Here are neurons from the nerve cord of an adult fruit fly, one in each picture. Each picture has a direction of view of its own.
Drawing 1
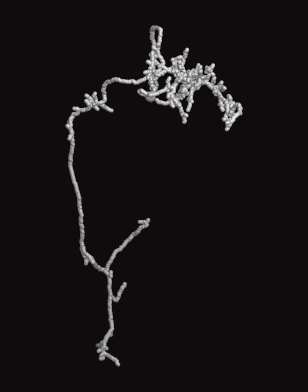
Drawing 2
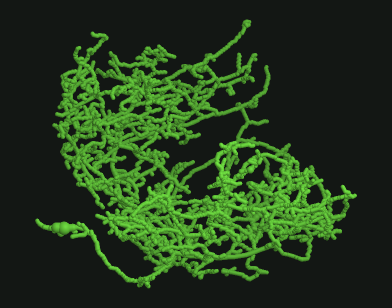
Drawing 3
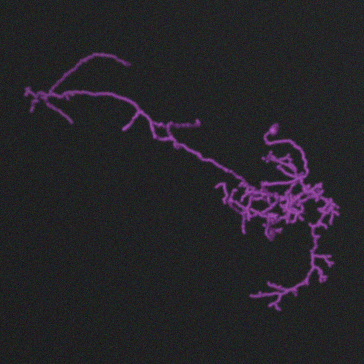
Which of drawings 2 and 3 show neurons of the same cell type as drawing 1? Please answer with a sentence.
Drawing 3 is of the same cell type.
